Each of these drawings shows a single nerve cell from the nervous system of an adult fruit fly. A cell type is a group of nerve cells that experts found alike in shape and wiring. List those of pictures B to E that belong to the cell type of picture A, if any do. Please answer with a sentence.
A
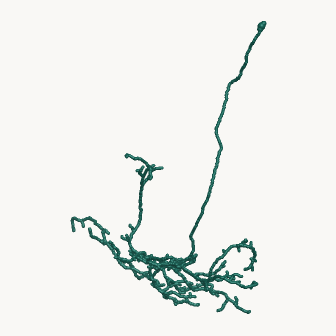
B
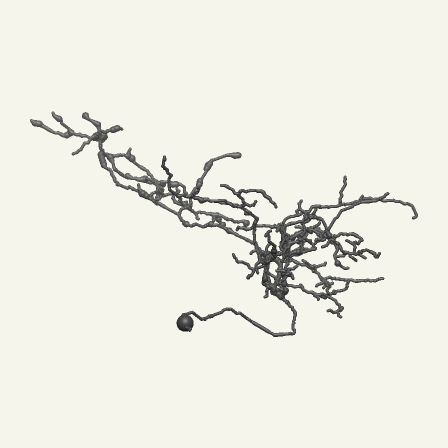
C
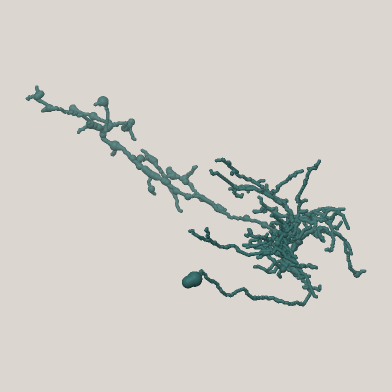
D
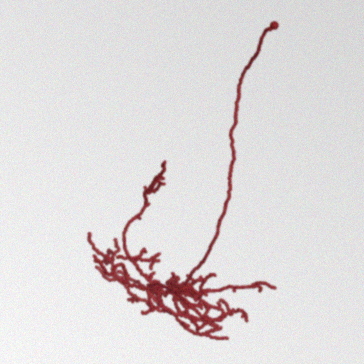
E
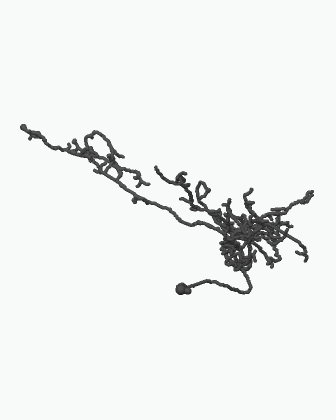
Picture D is of the same cell type.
